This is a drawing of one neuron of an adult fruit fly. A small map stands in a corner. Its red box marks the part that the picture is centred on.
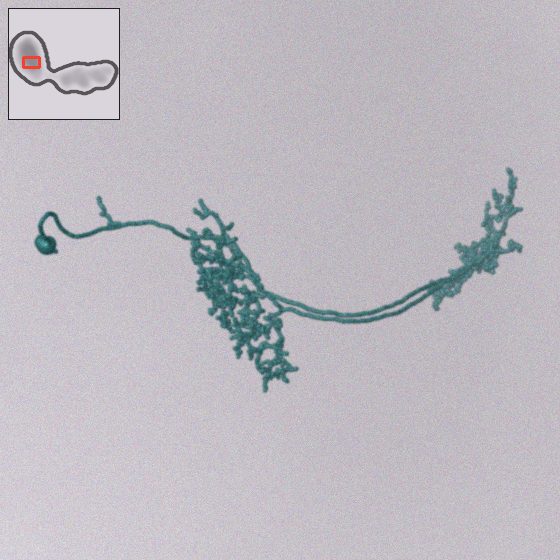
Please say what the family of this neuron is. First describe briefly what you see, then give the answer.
Its cell body lies on the left of the picture. In this view it is wider than it is tall. Its broad class is optic-lobe intrinsic neuron. The family is TmY.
